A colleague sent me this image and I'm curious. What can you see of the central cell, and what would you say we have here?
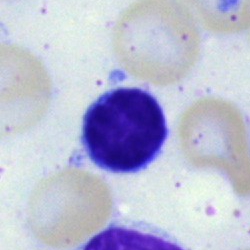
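Round and smooth in outline, the cell has dense chromatin that stains deep purple. No nucleolus can be seen in the nucleus. No granules are visible anywhere in the cell. It is a lymphocyte.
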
